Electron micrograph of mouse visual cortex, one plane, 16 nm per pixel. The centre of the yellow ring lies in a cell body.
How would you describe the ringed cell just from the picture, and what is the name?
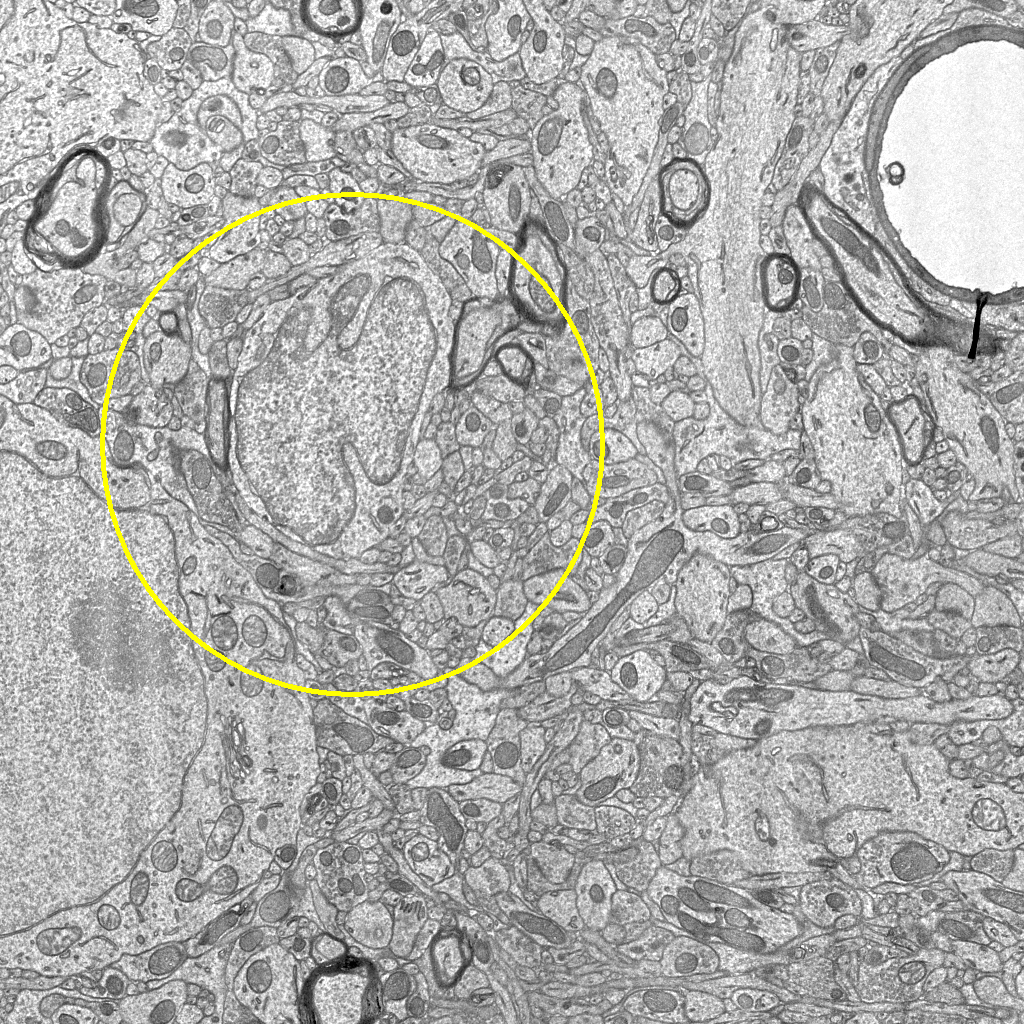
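Nucleus: elongated oval, long axis roughly top to bottom. Deep narrow notch enters from lower right side. No distinct nucleolus. Cytoplasm: no stacks of rough endoplasmic reticulum. Ringed cell: oligodendrocyte.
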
